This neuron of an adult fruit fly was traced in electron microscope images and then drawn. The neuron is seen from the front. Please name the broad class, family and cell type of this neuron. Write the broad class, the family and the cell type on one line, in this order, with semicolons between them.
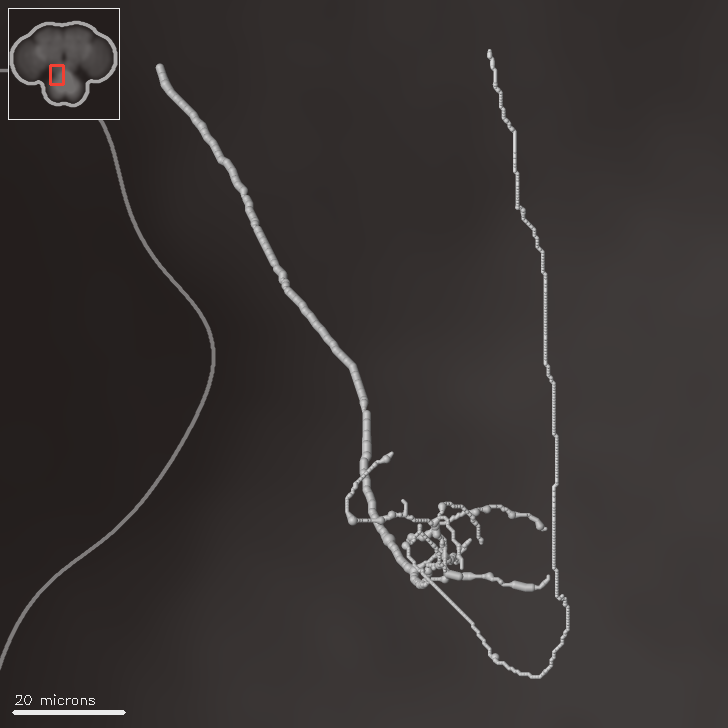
sensory neuron ascending to the brain; class mechanosensory proprioceptive; SApp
